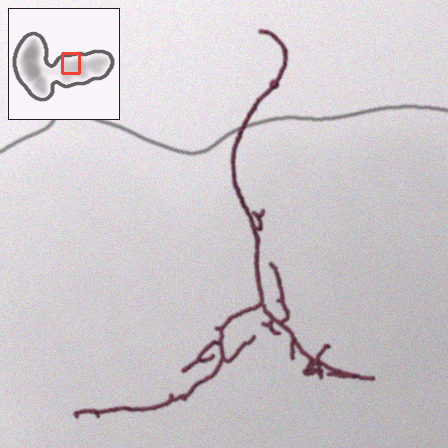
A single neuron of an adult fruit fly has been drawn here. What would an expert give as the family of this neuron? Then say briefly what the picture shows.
Its family is called class mechanosensory tactile. Its broad class is sensory neuron entering the nerve cord. It is in the nerve cord and does not reach the brain. In this view it is taller than it is wide.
